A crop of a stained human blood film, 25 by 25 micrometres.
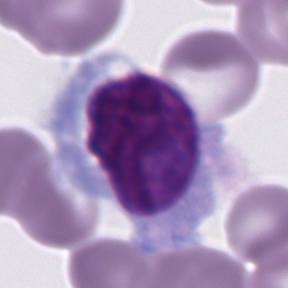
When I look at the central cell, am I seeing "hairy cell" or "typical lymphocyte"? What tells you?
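You're looking at a hairy cell. What settles it is the cytoplasm: the nucleus sits off-centre toward the upper right, leaving a wider rim of cytoplasm on the left and below.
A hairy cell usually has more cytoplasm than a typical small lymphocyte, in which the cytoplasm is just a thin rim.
That cytoplasm is pale blue, and its outer edge is irregular and ragged rather than smoothly round. The nucleus is oval, about 12 by 10 micrometres, with dark purple, coarsely clumped chromatin.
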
